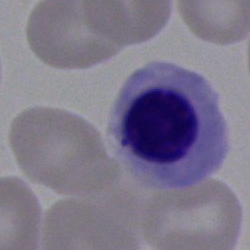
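Erythroblast shown as the central cell in a stained human bone marrow smear. Its outline is roughly round, with a slightly irregular edge. The nucleus lies off-centre toward the left side of the cell, and its chromatin is dense and very dark purple. The cytoplasm is a pale lavender-blue.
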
